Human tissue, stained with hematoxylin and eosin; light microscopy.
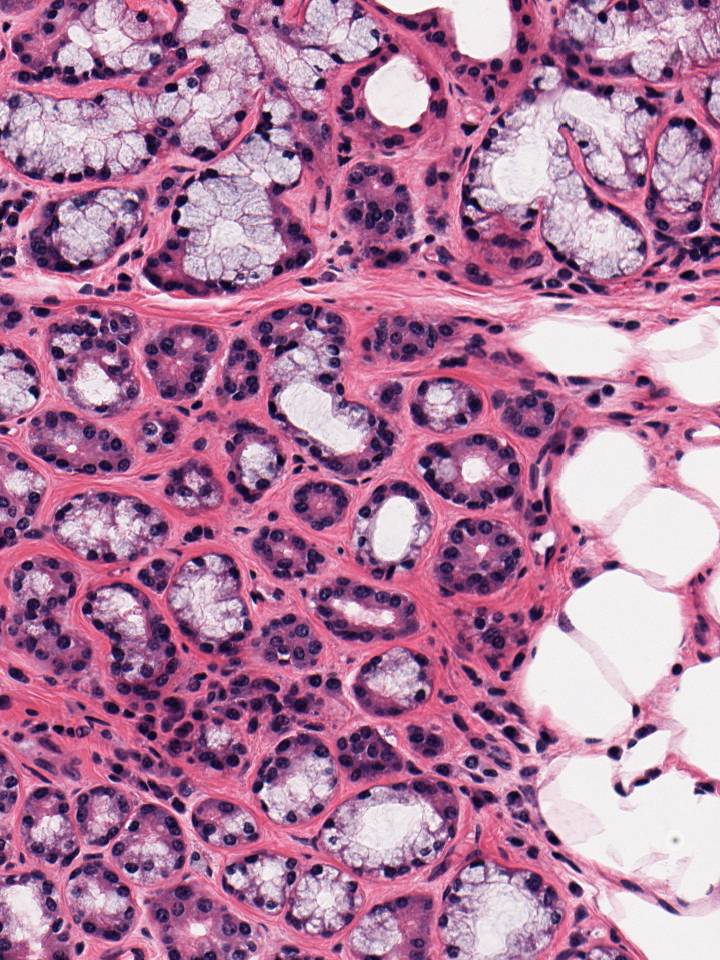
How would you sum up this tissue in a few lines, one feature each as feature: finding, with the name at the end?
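Band: pink fibrous tissue across upper third, splitting glandular tissue
Acini: many mucous, pale foamy grey-blue cytoplasm, flattened basal nuclei
Ducts: a few, small, open empty lumens, single cuboidal layer, near centre
Adipocytes: large empty polygonal spaces, right edge, middle and lower
Name: minor salivary gland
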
